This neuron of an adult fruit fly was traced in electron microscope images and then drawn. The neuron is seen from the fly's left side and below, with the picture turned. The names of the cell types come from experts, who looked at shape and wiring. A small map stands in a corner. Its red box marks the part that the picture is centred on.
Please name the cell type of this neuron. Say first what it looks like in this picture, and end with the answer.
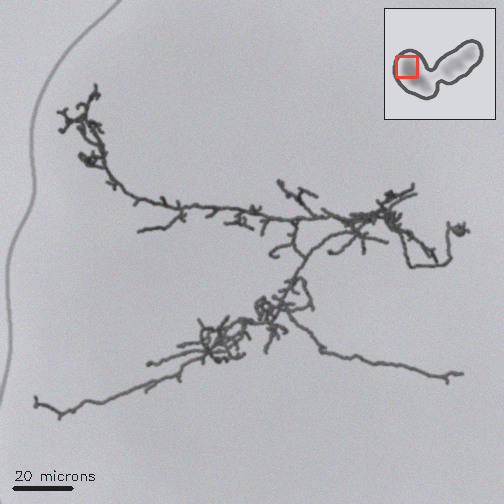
The cell body can be seen on the right of the picture. By the scale bar it is about 150 microns wide in this view. Dozens of branch ends can be seen. It is a central-brain intrinsic neuron. It is of cell type CB1803.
